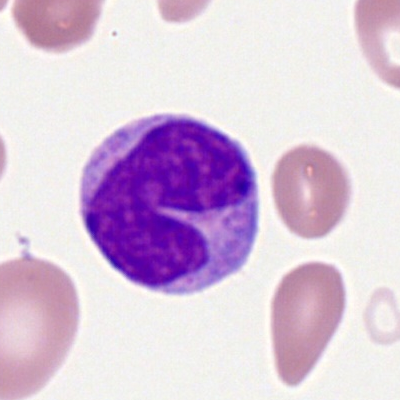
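Monocyte, the central cell of a stained human blood smear under the light microscope. Its nucleus is deeply indented on the right side, which gives it a kidney shape, and it fills most of the cell. The cytoplasm is pale lilac-blue and is widest on the right, where it fills the notch in the nucleus.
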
